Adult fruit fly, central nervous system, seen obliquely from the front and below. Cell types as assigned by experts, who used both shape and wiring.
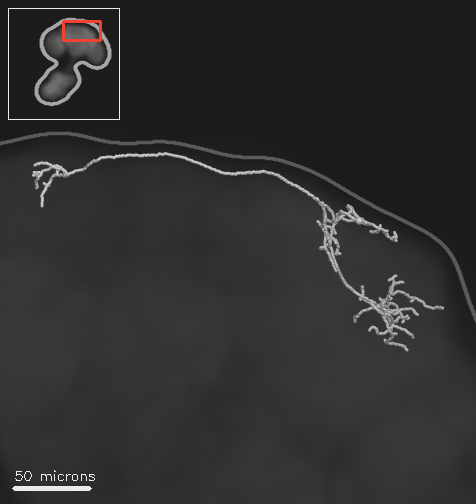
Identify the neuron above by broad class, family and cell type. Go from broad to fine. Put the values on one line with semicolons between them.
central-brain intrinsic neuron; hemilineage LHd1; CB4141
